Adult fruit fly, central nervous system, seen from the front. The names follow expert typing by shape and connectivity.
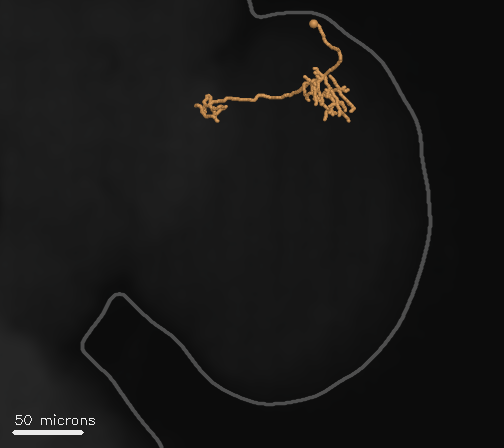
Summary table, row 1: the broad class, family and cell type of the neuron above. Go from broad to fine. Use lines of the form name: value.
broad class: optic-lobe intrinsic neuron
family: Tm
cell type: Tm36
